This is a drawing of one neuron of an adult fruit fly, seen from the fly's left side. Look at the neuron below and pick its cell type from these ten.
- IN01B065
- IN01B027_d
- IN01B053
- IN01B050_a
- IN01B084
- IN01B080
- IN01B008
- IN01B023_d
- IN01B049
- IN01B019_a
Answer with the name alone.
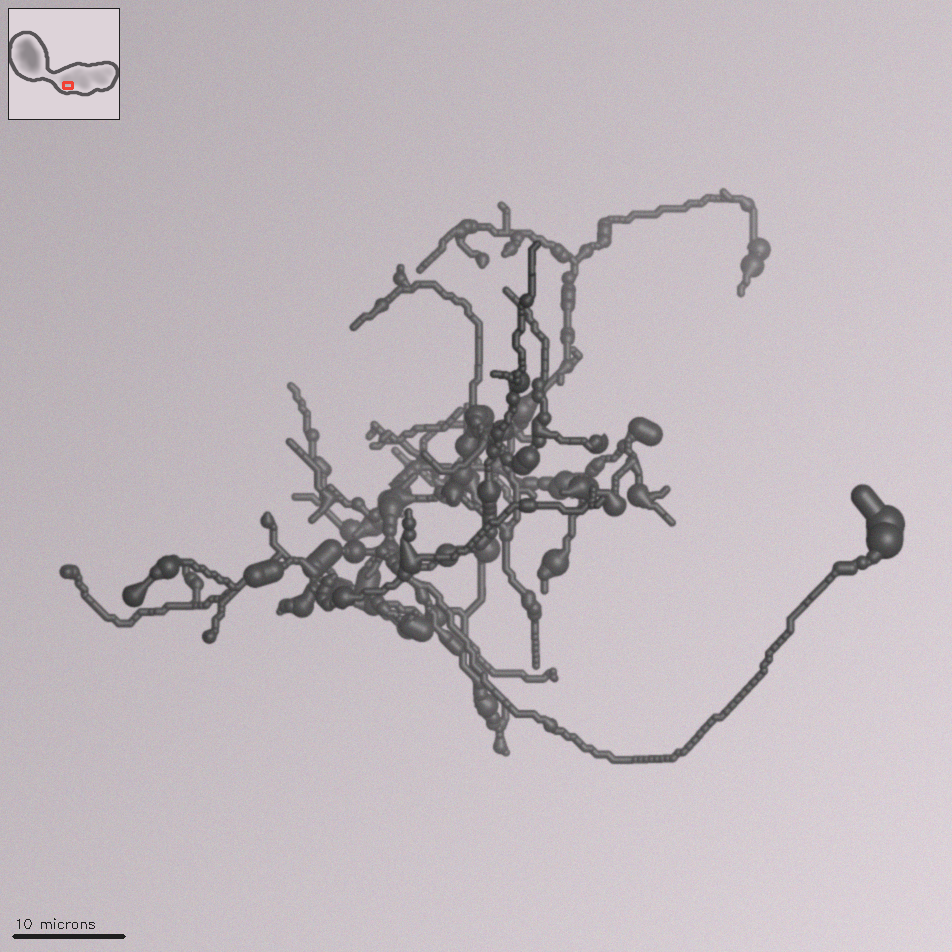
IN01B049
